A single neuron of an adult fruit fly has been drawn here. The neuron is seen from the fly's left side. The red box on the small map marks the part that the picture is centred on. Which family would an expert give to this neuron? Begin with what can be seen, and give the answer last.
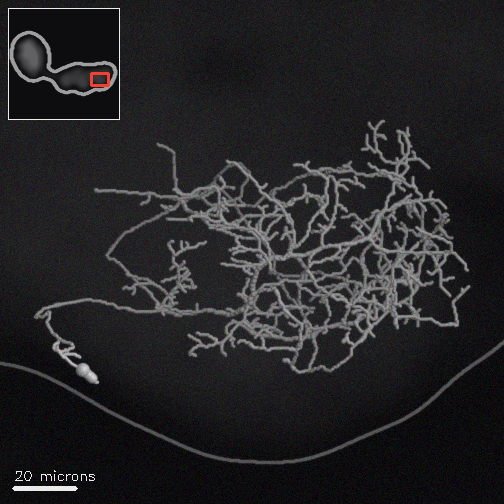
The cell body is at the lower left of the picture. From left to right in the picture it spans about 140 microns. It is a nerve-cord intrinsic neuron. The family is hemilineage 01A.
